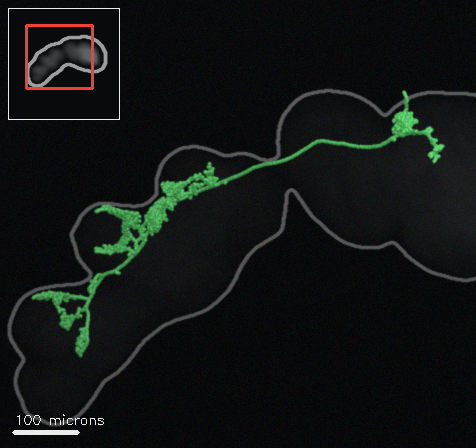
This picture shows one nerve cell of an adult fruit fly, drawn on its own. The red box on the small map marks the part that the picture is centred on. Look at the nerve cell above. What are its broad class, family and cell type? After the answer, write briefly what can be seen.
Its broad class is ascending neuron. Its family is hemilineage 09B. Its cell type is AN09B009. From left to right in the picture it spans about 650 microns. In this view it is wider than it is tall.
